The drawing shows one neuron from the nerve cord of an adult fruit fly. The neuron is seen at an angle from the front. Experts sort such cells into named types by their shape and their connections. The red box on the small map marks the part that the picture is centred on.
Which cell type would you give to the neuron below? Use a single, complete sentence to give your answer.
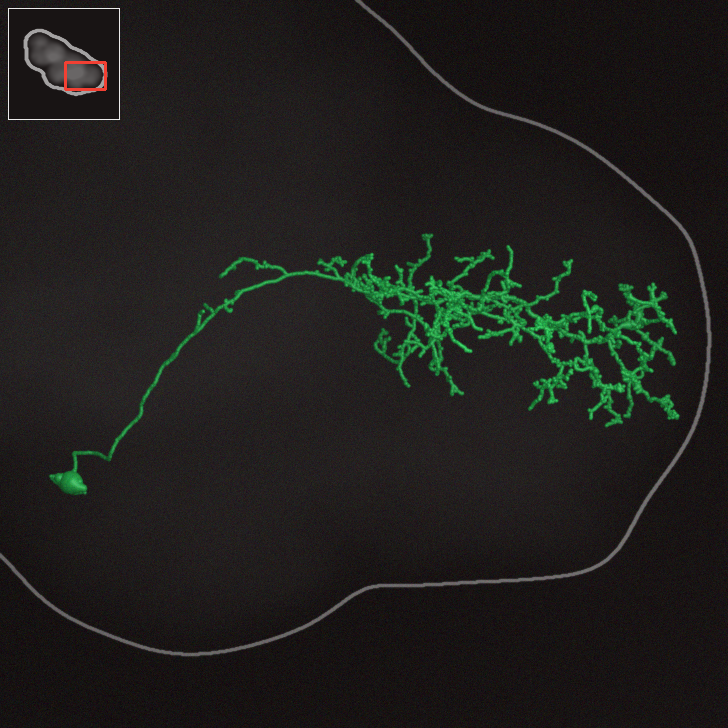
The cell type name IN12B023 applies to this neuron.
